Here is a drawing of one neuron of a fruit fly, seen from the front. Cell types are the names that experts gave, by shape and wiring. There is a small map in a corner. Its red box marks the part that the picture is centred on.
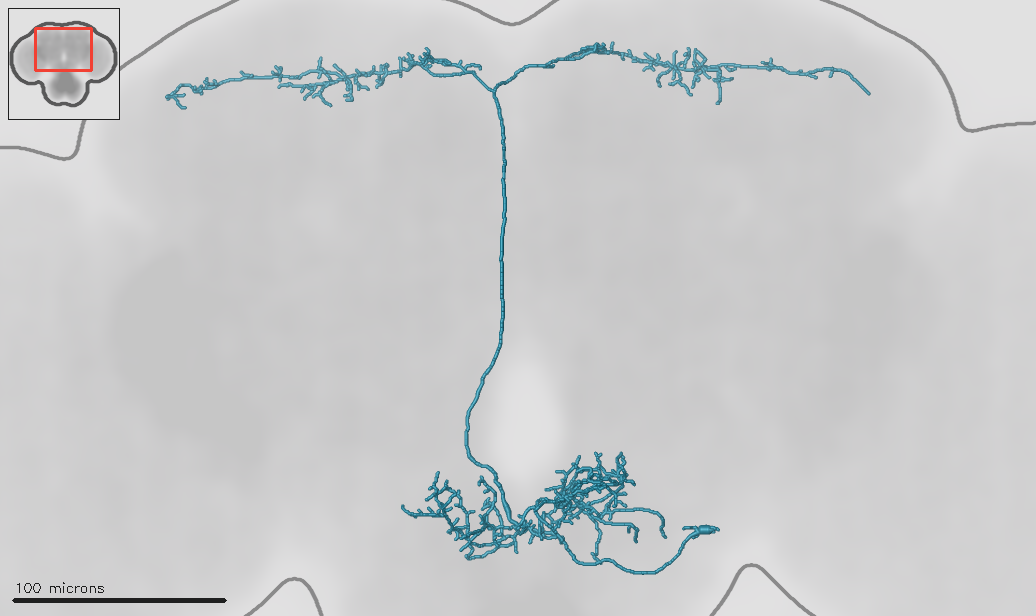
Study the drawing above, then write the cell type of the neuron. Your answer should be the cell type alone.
PRW072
